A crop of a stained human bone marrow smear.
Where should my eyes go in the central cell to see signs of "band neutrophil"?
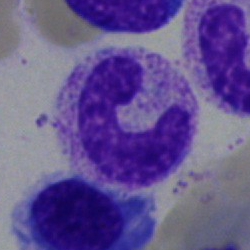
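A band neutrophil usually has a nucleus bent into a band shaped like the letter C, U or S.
Here the nucleus curves into a C or kidney shape with a deep indentation on its right side, and that goes with the band neutrophil. Pale pinkish-lilac cytoplasm fills the notch of the nucleus. Fine pinkish-purple granules are scattered throughout the cytoplasm, and no vacuoles are seen in it.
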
